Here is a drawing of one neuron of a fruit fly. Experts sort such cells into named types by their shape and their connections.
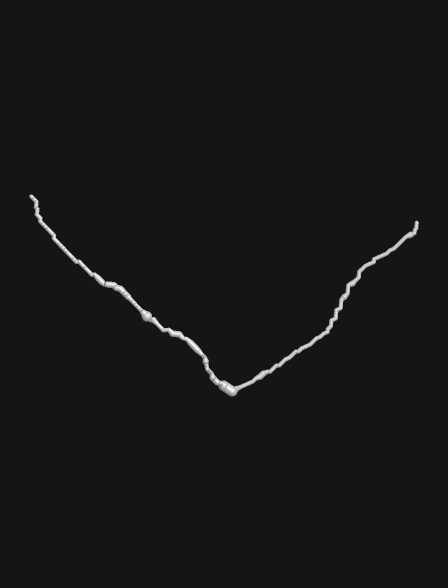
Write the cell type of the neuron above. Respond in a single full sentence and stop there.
It is the cell type SNta30 to which this neuron belongs.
